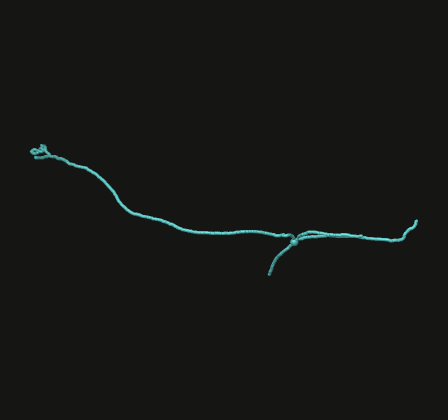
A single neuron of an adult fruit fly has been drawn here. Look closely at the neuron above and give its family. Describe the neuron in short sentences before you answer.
In this view it is more than twice as wide as it is tall. Its broad class is sensory neuron ascending to the brain. Its family is called class mechanosensory proprioceptive.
